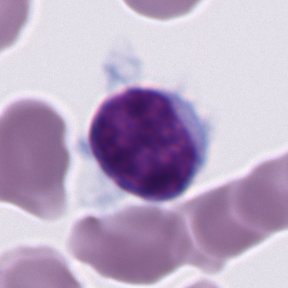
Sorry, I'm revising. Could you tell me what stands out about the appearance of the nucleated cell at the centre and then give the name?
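Looking first, the nucleus fills most of the cell, leaving just a narrow rim of cytoplasm. Its chromatin is dark purple and coarsely clumped. The cytoplasm shows mainly along the nucleus's right edge. A faint, wispy pale-blue strand reaches upward from the top of the cell. So this is a hairy cell.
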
